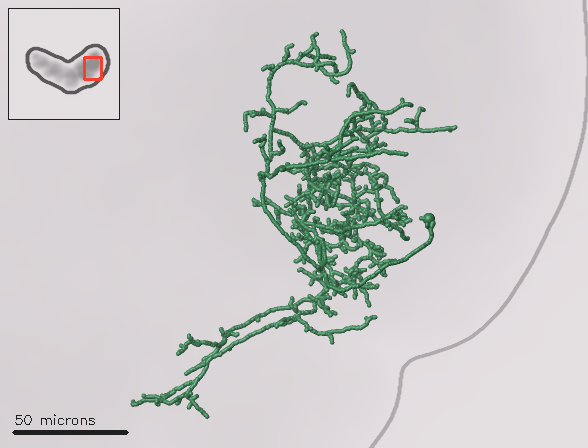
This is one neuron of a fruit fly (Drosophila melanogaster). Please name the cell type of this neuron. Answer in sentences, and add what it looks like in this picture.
It is of cell type WED072. Its broad class is central-brain intrinsic neuron. The cell body can be seen on the right of the picture. From top to bottom in the picture it spans about 170 microns. Dozens of branch ends can be seen.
